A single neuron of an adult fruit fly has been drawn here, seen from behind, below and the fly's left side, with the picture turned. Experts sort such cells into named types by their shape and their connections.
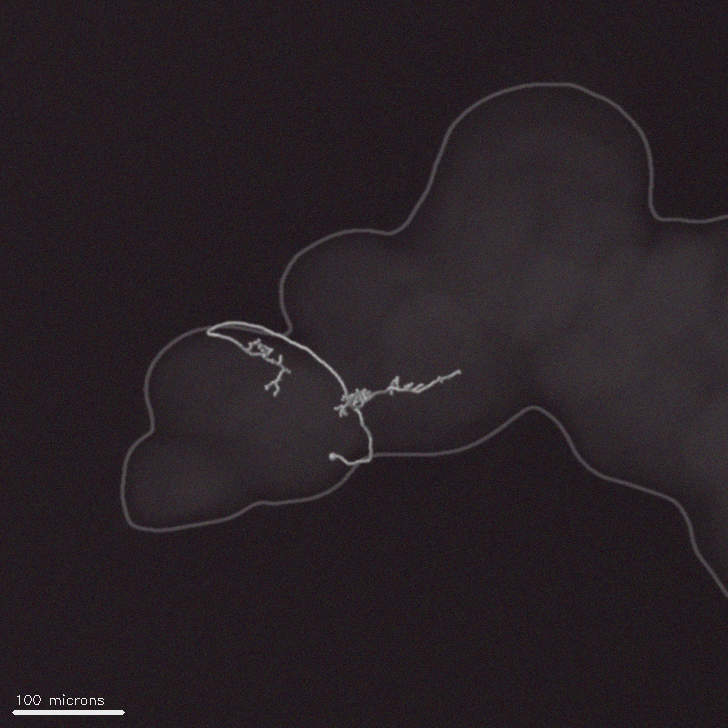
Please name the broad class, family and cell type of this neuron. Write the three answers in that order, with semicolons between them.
nerve-cord intrinsic neuron; hemilineage 01A; IN01A088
